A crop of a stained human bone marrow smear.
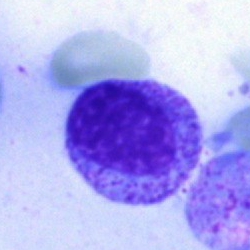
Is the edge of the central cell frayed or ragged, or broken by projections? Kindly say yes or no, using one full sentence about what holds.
No, by its outline the cell is smooth and even.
